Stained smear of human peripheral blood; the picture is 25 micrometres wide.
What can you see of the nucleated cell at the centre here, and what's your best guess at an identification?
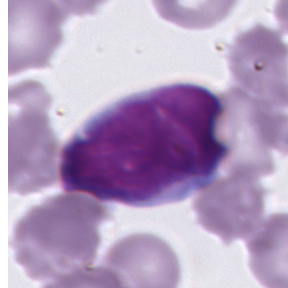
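Nucleus: single unlobed mass, occupying about 80% of cell area. Chromatin finely textured, not coarsely clumped. Cytoplasm: thin pale blue rim, clearest along the lower edge. Cell: myeloblast.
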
